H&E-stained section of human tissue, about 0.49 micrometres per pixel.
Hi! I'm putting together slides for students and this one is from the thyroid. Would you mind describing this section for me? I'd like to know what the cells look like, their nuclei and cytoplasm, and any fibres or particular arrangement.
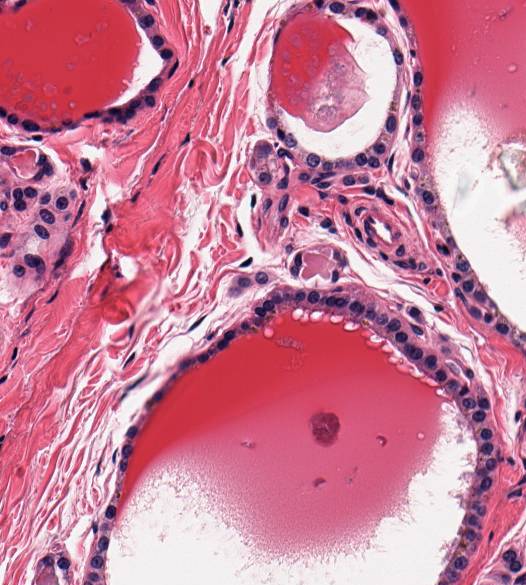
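Spaces: three large and dilated, at top left, top right and bottom, separated by bands of stroma. Bottom space lining: cuboidal cells with round dark nuclei; along its upper part, small rounded pale blebs project into the lumen. Bottom lumen: one small dark round body floating near the middle.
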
